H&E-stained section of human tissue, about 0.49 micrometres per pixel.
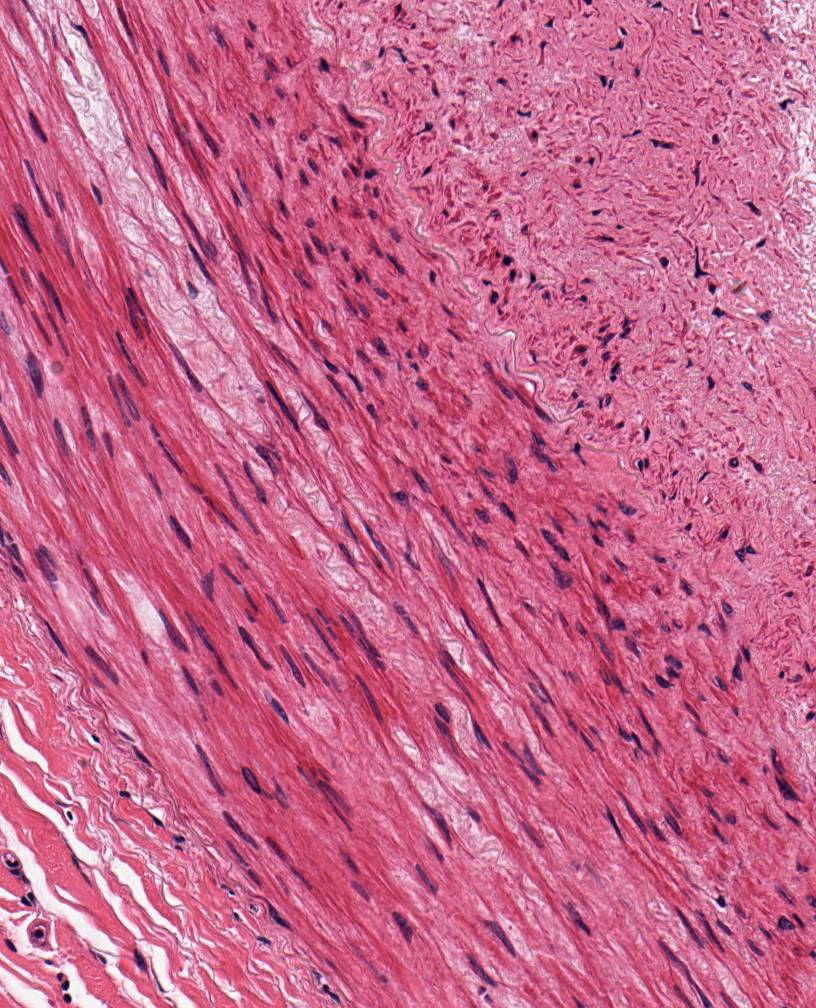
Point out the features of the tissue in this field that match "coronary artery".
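So this is coronary artery. The first thing I see is a broad band of smooth muscle filling the left and centre, its fibres running diagonally from upper left to lower right. Its nuclei are elongated and cigar-shaped, lying parallel to the fibres.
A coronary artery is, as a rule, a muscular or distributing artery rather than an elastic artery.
So the smooth muscle band fits.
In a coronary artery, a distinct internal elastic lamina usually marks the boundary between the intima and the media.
Here, along part of the border between the muscle band and the loose tissue at upper right, there's a thin, wavy, glassy line. That loose upper-right tissue holds fewer nuclei than the muscle band next to it.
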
